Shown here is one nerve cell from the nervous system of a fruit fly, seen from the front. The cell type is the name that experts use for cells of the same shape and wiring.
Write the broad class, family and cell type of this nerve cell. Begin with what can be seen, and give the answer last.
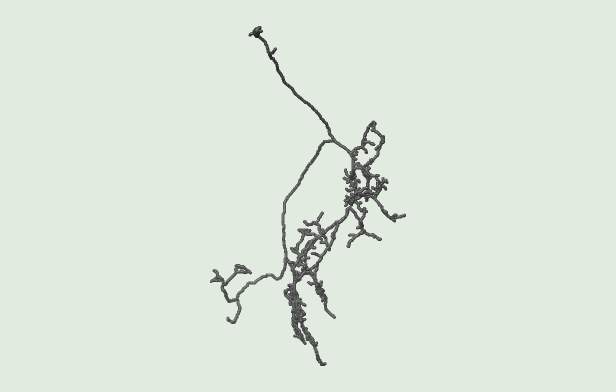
Dozens of branch ends can be seen. In this view it is taller than it is wide. It is a central-brain intrinsic neuron. The family is hemilineage SMPad2. The cell type is ICL006m.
